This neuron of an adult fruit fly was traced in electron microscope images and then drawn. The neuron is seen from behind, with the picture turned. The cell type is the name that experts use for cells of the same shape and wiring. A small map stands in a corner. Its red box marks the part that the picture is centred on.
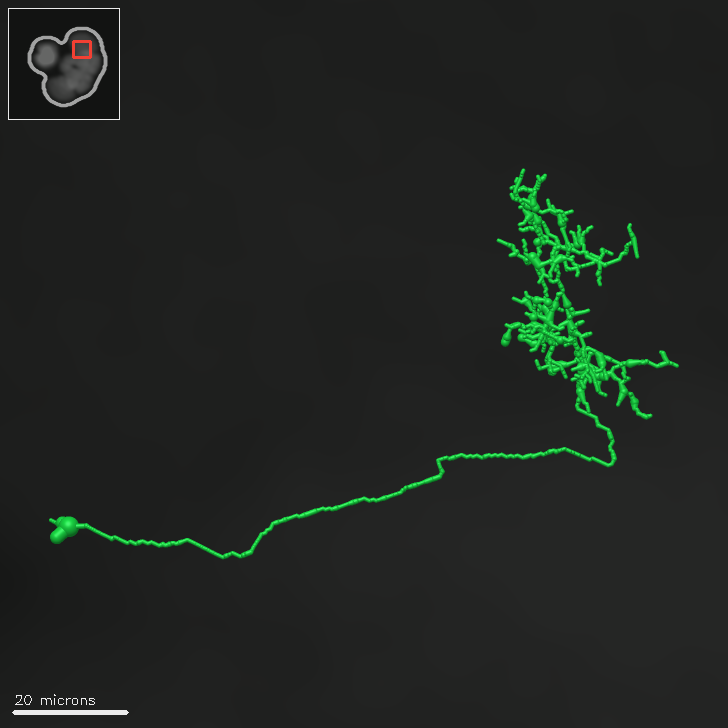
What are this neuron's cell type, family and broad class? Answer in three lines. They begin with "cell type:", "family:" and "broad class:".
cell type: Li14
family: Li
broad class: optic-lobe intrinsic neuron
